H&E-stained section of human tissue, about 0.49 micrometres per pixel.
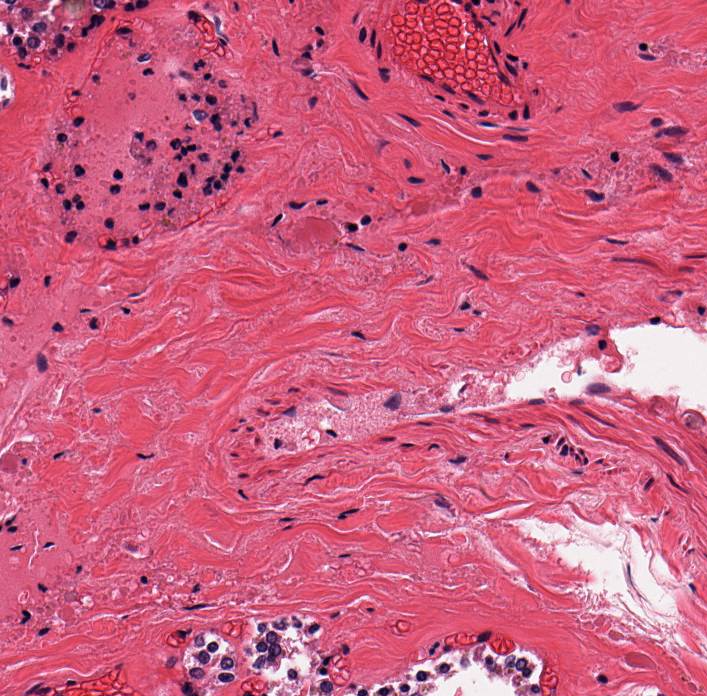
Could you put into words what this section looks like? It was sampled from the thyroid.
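First, the bulk of the field: dense, wavy, eosinophilic collagen bundles. Second, sparse elongated dark spindle nuclei scattered between those bundles. Third, in the upper left, a rounded zone of pale pink amorphous material holding many clustered small dark nuclei. Fourth, along the bottom centre, small spaces containing red blood cells mixed with nucleated cells.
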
